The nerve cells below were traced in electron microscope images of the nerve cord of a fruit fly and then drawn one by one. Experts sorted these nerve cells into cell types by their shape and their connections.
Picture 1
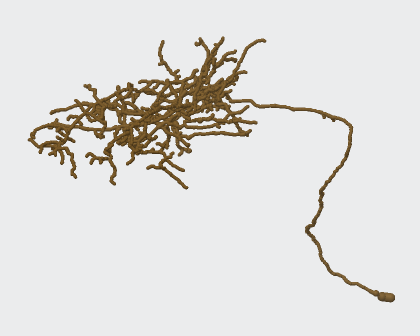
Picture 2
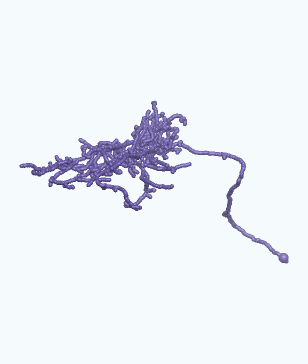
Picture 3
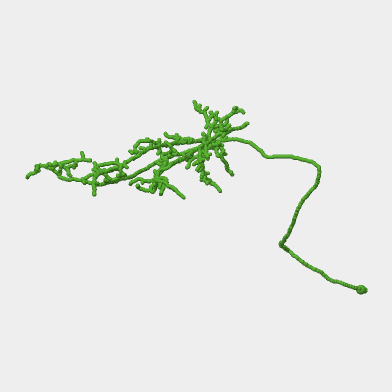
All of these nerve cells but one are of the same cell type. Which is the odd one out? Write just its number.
3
